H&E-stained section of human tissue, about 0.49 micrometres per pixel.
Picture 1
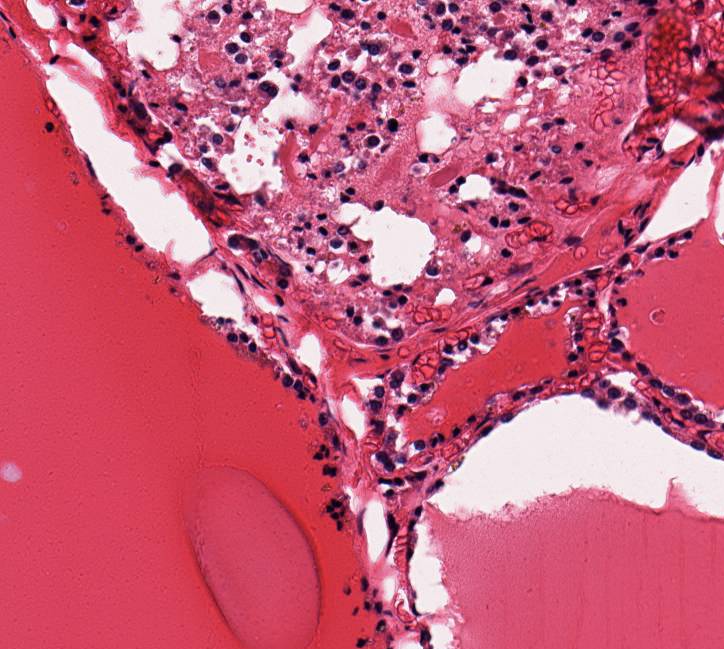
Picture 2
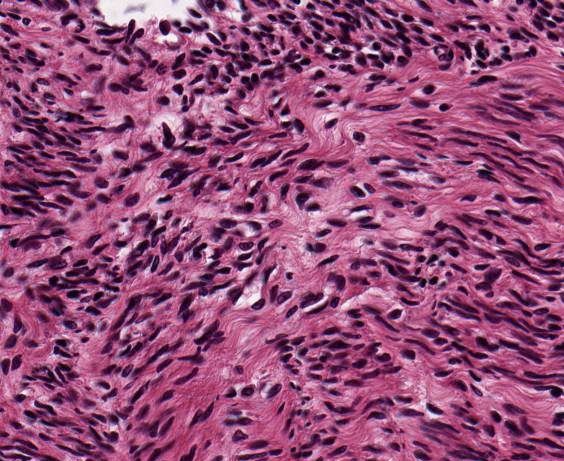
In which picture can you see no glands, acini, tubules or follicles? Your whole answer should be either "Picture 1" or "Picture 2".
Picture 2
